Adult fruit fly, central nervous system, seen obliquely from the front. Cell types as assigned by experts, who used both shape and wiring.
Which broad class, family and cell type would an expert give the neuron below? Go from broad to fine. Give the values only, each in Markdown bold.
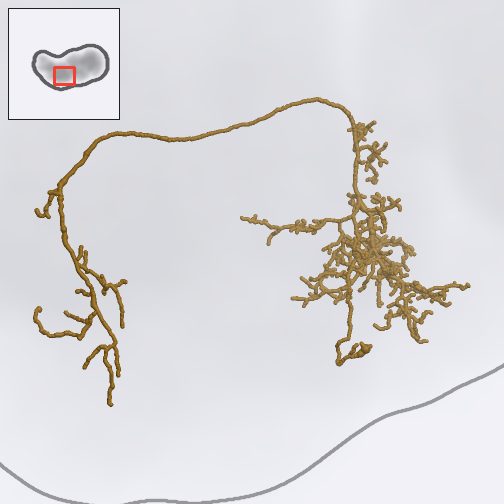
**nerve-cord intrinsic neuron**, **hemilineage 14B**, **IN14B010**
